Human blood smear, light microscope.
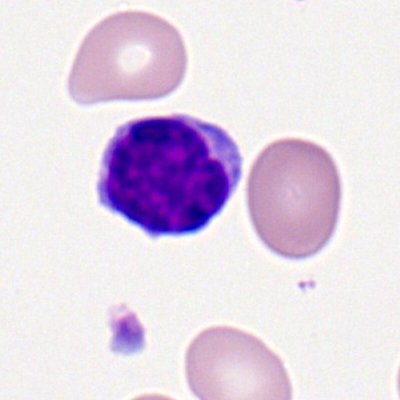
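Lymphocyte in the middle of a stained blood smear, with a roughly round outline and dark purple, coarsely clumped chromatin. Its cytoplasm is scant and pale blue, and widest on the right side of the cell.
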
